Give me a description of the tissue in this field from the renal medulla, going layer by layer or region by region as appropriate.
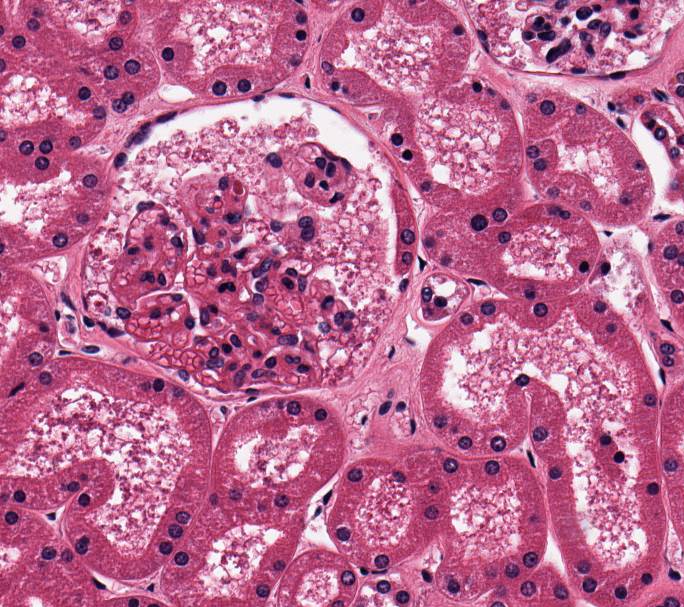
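Crowded with dark nuclei, the glomerular tuft has red blood cells packed in its capillary loops. Tubules are lined by a single layer of cuboidal cells with pink, granular cytoplasm. Their nuclei are round and dark, lying toward the base of the cells. Between tubules the interstitium is scant, forming thin pink strands with a few slender dark nuclei.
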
